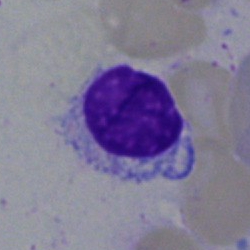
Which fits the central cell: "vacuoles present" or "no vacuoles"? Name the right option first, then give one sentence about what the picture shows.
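Vacuoles present. The cytoplasm looks frothy, with many small pale vacuoles.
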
